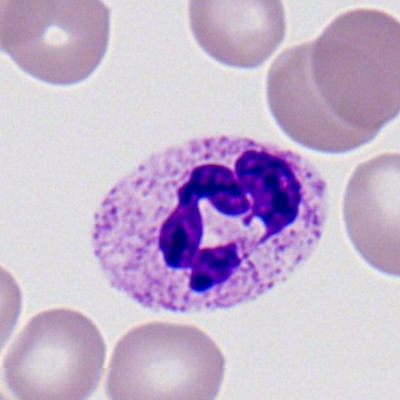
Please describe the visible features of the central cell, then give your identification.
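The central cell has a smooth, oval outline. Its nucleus is divided into more than two lobes, which are joined by thin strands and arranged in a ring around a pale central gap. No nucleoli are visible. The cell is a segmented neutrophil.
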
